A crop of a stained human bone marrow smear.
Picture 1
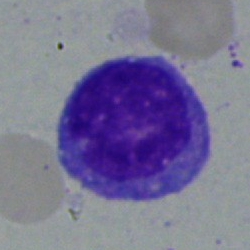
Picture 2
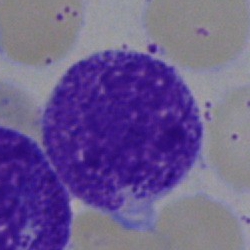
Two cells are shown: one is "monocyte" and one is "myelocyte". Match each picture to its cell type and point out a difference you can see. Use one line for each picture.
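In picture 1 we see a monocyte: No distinct granules can be seen in the cytoplasm.
In picture 2 we see a myelocyte: Dark purple granules densely fill the whole cell.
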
